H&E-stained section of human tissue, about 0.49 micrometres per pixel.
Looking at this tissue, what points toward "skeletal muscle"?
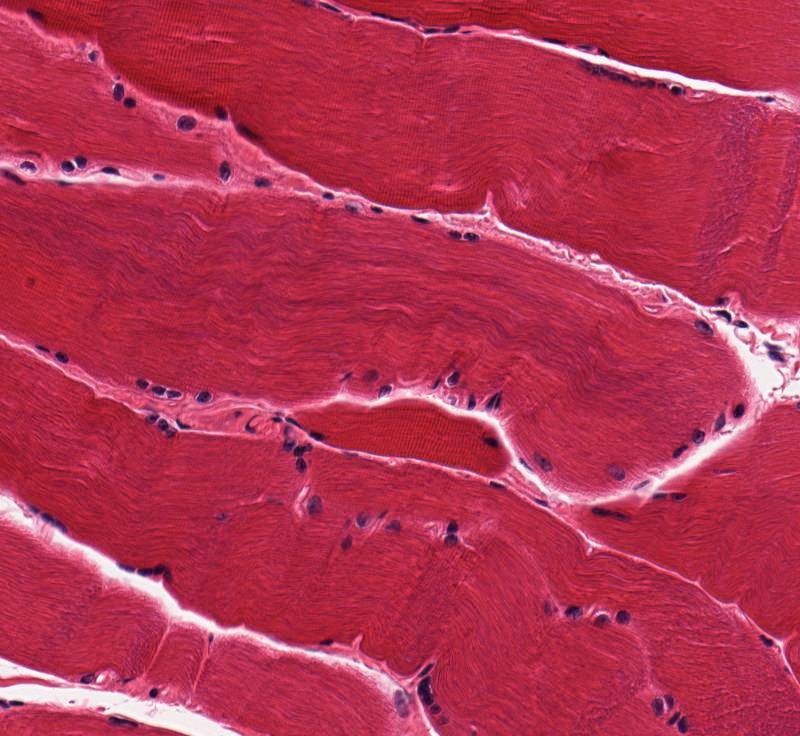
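This tissue is skeletal muscle.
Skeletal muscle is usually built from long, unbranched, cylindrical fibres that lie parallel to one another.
First point: the fibre nuclei sit at the edges of the fibres rather than in their centres. Second point: each large fibre carries many nuclei, spaced along its border. Third point: those nuclei are dark purple and oval to flattened, with their long axes running parallel to the fibres. Fourth point: the fibre cytoplasm stains deep pink-red throughout.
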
